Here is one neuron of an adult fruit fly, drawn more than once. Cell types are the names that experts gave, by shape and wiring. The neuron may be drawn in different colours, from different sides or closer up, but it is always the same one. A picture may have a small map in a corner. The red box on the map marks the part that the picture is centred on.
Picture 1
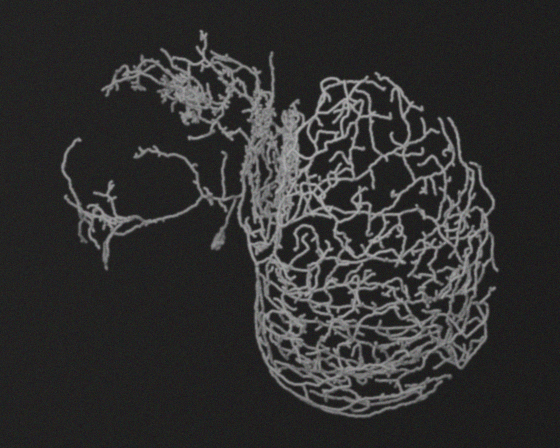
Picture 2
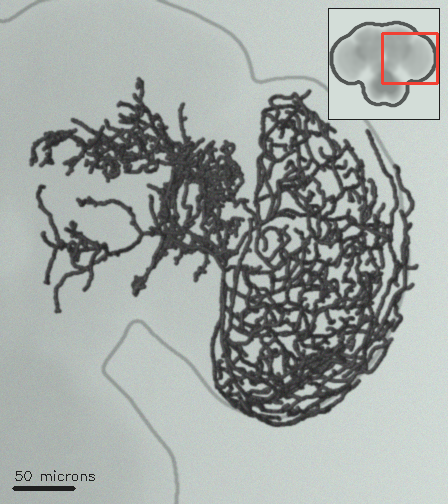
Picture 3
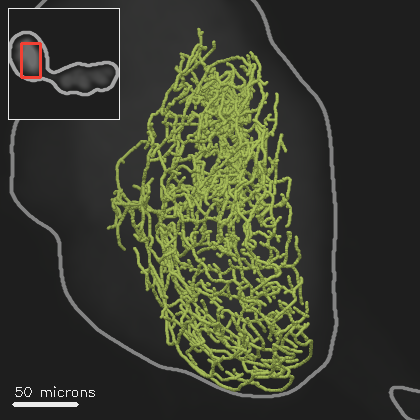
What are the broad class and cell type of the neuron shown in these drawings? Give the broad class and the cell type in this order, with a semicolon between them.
visual centrifugal neuron; aMe17e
